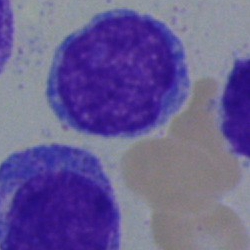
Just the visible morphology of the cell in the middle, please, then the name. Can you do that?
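Look first at the outline: it is round, though the edge is slightly uneven and fuzzy. Inside, the chromatin is dark purple and finely granular, with small pale flecks scattered evenly through it. Only a narrow rim of blue cytoplasm runs around the nucleus, and you won't find any distinct granules in it. This cell is a blast.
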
